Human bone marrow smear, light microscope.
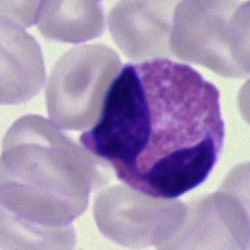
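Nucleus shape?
Two dense lobes, upper left and lower right.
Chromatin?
Dark blue-purple, densely condensed.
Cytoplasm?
Abundant, lilac-purple, filling the centre and upper right between the lobes; finely granular with scattered paler spots.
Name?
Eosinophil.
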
